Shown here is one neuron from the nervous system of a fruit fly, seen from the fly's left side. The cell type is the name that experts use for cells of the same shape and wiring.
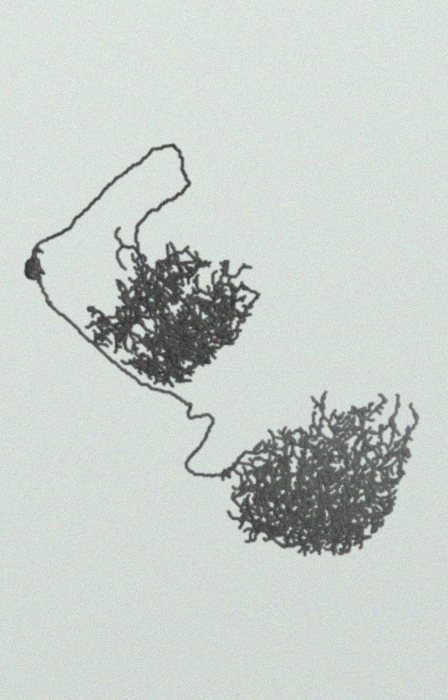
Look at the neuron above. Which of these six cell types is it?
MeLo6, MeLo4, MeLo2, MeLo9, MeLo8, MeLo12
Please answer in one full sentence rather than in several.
The cell type that fits this neuron is MeLo8.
